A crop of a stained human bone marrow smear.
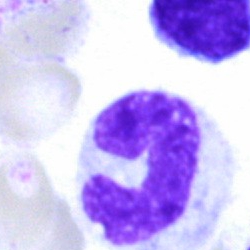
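Band neutrophil, the middle cell. Its nucleus is a curved, horseshoe-like band whose opening faces left. The chromatin is coarse and clumped, stained dark purple. The cytoplasm is pale greyish-lilac rather than deep blue. Its rim is widest on the right side of the cell.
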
